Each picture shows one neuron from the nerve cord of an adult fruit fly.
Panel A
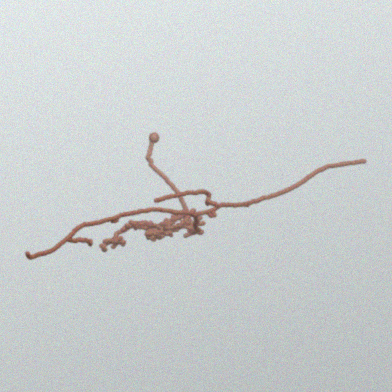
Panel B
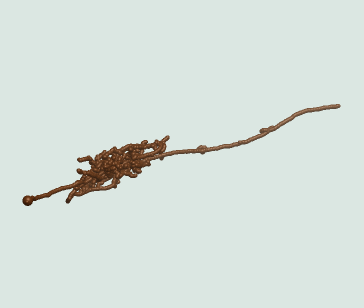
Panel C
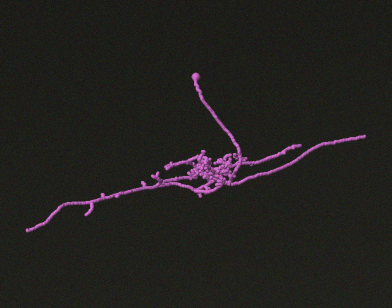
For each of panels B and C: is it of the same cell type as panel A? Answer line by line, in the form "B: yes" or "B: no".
B: no
C: yes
